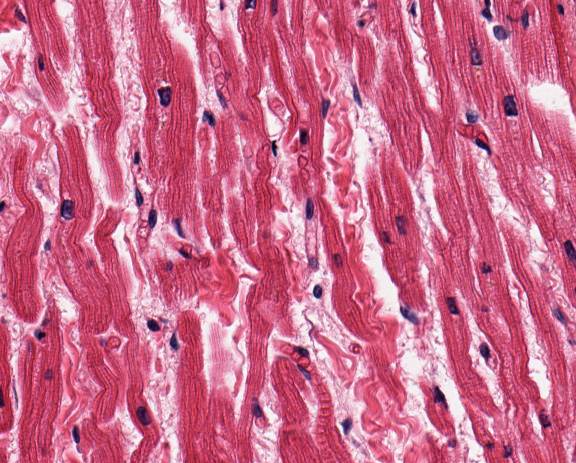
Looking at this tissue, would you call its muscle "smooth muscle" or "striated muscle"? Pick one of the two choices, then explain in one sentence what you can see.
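Striated muscle. Fine cross-striations run across the width of the fibres.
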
